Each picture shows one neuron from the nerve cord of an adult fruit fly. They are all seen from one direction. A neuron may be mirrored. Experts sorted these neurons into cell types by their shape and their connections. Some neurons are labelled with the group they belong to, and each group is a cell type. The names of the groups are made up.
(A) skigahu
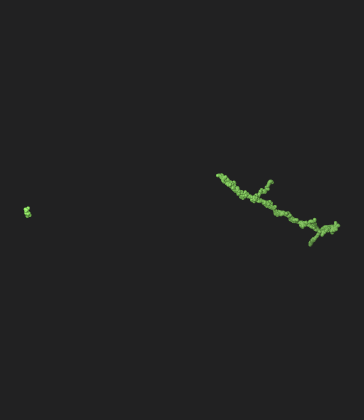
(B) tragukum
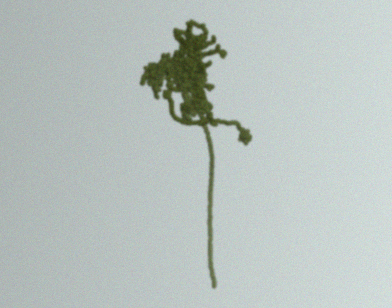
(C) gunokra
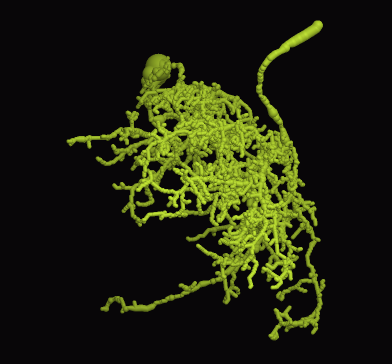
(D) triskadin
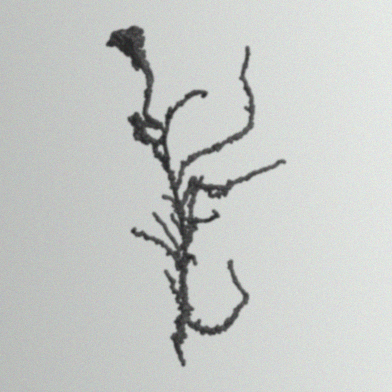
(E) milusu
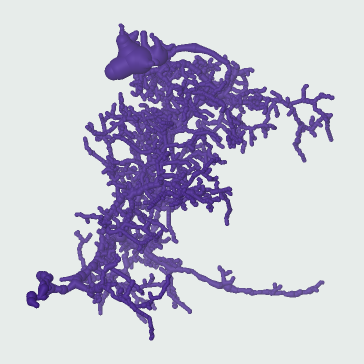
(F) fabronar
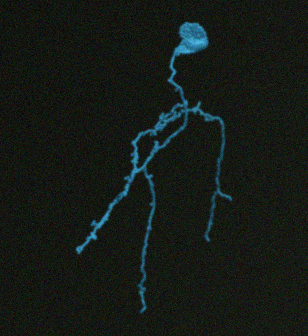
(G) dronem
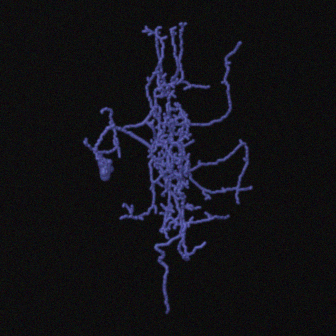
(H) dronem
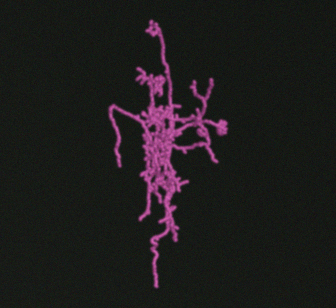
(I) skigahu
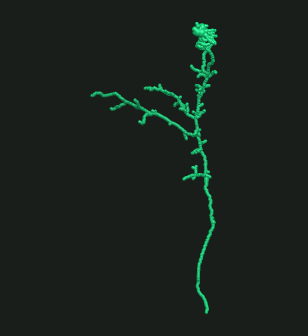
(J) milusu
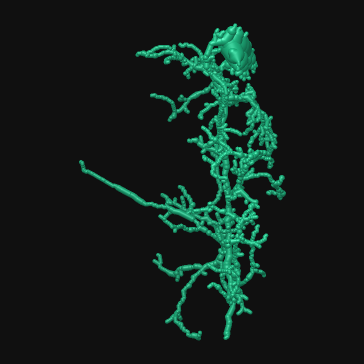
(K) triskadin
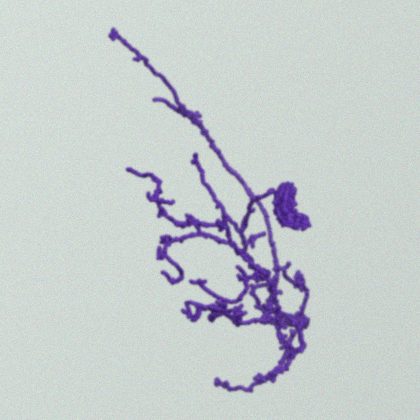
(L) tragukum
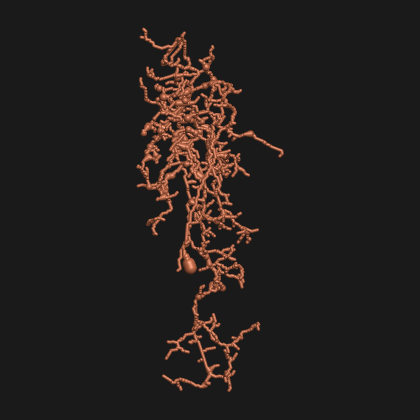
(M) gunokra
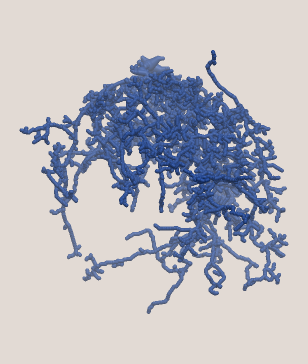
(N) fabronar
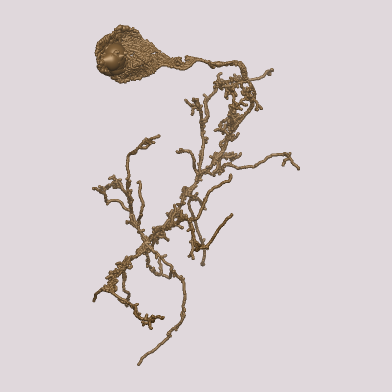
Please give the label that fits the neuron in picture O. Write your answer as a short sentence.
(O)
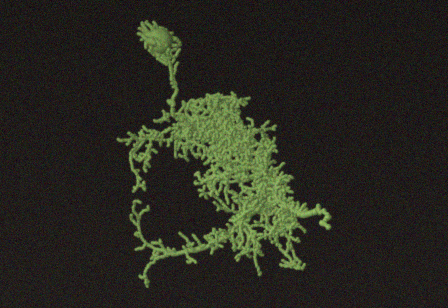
It belongs to gunokra.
